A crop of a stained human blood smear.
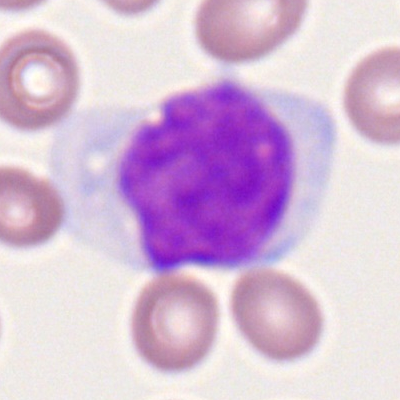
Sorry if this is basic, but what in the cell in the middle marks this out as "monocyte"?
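This is a monocyte, and the amount of cytoplasm is what fits the name best.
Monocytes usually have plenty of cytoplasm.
Here the cytoplasm is abundant, widest on the left side of the nucleus, so that part matches. The nucleus sits off-centre, toward the right side of the cell, and its purple chromatin is patchy, with darker and lighter areas. Along its lower right border the cytoplasm turns a deeper blue.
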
